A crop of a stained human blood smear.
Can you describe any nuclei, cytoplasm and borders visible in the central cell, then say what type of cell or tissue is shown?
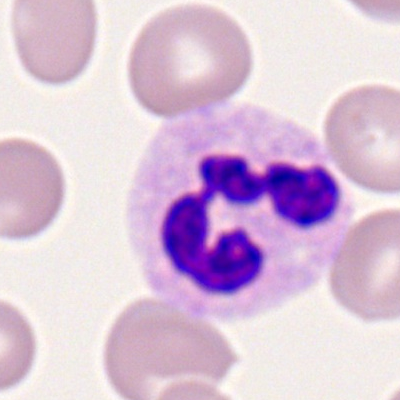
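Let me start with the outline, which is roughly round and has a smooth edge. The nucleus is split into separate lobes, held together by thin strands, and I can't make out any nucleoli. In the cytoplasm there are only fine, faint granules, none of the large orange-red kind. So this is a segmented neutrophil.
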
